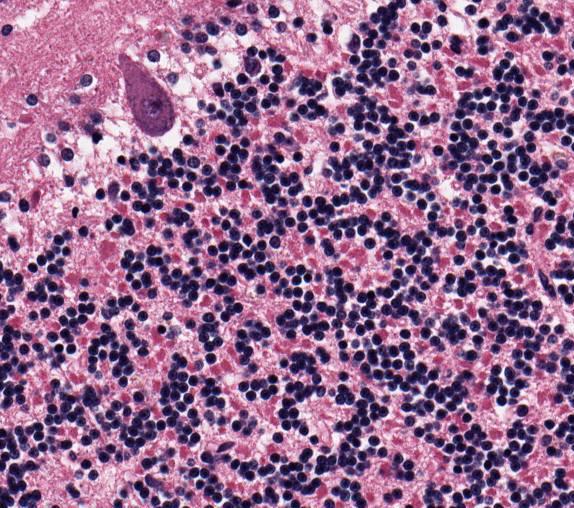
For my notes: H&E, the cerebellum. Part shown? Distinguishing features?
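The granular layer fills most of this field; a pale pink fibrillary zone occupies only the upper left corner. First, the crowded small cells have round, uniform, dark nuclei and very little visible cytoplasm.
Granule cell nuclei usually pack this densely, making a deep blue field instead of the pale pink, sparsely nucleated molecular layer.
Second, small irregular pink islands lie between clusters of nuclei.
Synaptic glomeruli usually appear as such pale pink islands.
Third, one large neuron with abundant purplish cytoplasm and a round central nucleus sits at the edge of that zone.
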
